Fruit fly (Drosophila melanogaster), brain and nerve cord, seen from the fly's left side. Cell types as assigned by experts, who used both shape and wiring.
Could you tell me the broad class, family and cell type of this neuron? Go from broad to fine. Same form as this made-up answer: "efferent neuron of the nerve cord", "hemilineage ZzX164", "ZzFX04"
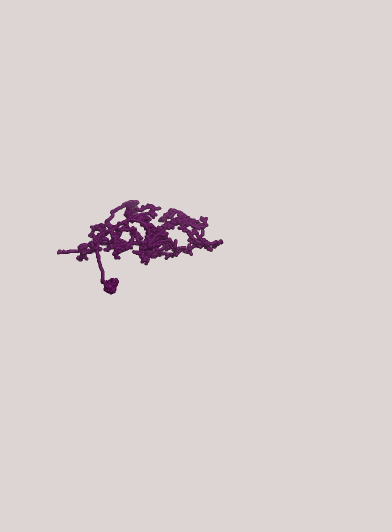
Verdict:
"nerve-cord intrinsic neuron", "hemilineage 03B", "IN03B005"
